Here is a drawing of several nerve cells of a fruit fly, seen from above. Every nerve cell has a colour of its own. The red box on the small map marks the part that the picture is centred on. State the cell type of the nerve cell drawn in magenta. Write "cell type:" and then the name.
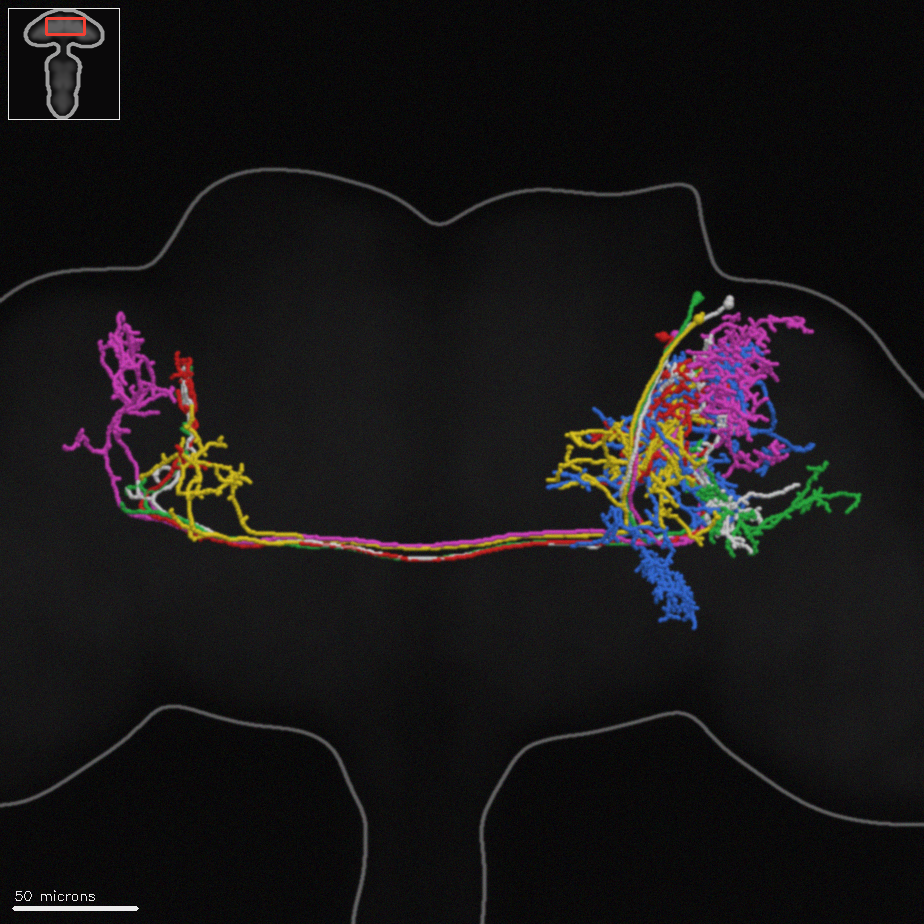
cell type: AVLP204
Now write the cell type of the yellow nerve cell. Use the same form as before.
cell type: PVLP047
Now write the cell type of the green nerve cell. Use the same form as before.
cell type: CB4163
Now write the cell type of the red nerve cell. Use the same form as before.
cell type: PVLP034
